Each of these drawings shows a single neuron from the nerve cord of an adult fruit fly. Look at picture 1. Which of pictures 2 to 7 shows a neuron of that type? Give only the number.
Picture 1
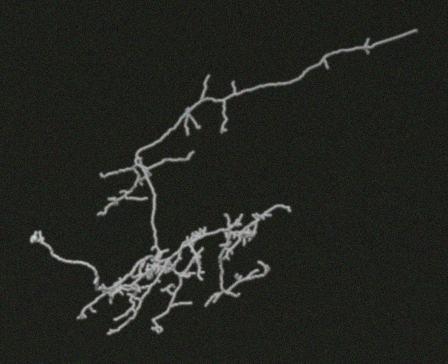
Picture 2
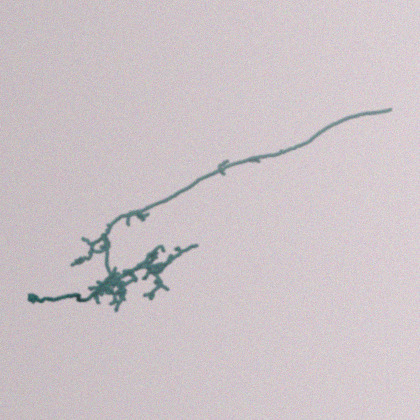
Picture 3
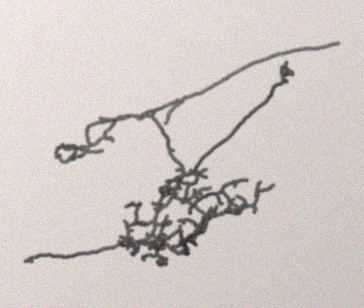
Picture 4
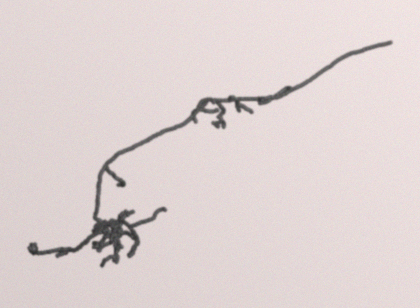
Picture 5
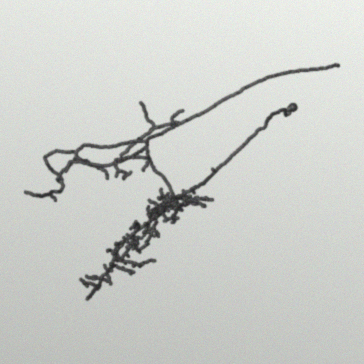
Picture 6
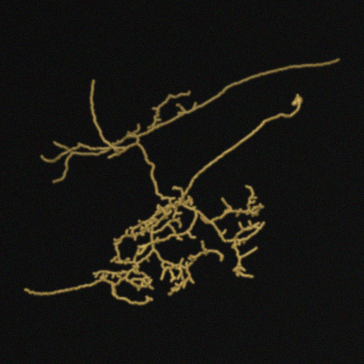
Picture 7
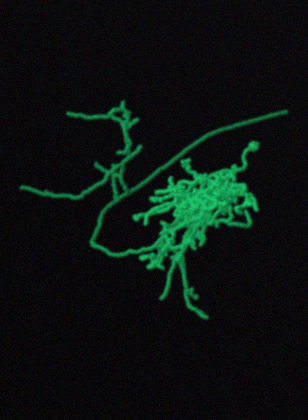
2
